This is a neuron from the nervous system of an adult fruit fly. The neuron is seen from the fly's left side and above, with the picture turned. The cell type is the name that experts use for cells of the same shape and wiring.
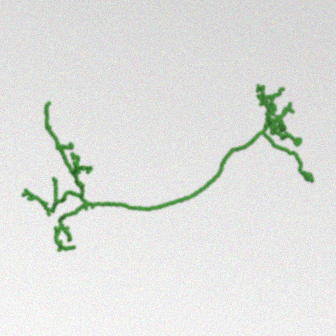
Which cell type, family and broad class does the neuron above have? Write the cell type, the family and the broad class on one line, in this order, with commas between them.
PRW010, hemilineage FLAa2, central-brain intrinsic neuron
